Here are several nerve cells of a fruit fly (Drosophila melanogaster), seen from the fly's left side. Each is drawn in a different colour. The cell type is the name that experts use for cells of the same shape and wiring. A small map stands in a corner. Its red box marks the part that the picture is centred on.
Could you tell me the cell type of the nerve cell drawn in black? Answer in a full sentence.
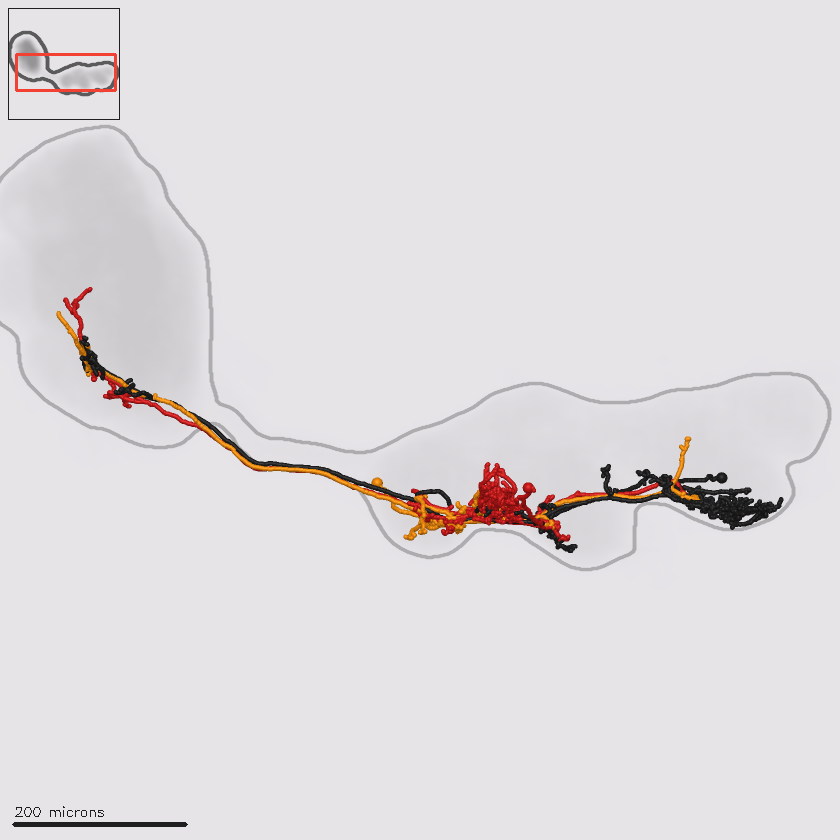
The cell type is AN09B035.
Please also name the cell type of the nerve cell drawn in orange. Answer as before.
The cell type is AN09B040.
